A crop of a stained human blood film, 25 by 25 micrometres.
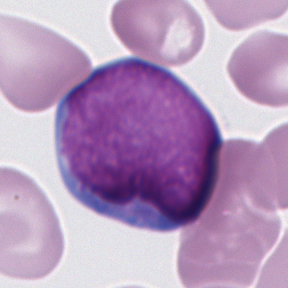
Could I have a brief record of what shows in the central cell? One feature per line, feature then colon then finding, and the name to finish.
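Cytoplasm: stained blue
Rim: widest along the lower edge of the cell
Granules: none seen in the cytoplasm
Outline: smooth, no surface projections
Name: myeloblast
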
